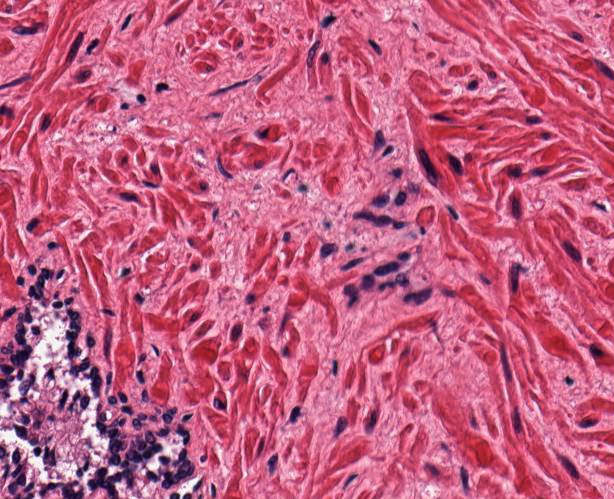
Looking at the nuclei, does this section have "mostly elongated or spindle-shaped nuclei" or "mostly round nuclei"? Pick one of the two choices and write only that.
Mostly elongated or spindle-shaped nuclei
